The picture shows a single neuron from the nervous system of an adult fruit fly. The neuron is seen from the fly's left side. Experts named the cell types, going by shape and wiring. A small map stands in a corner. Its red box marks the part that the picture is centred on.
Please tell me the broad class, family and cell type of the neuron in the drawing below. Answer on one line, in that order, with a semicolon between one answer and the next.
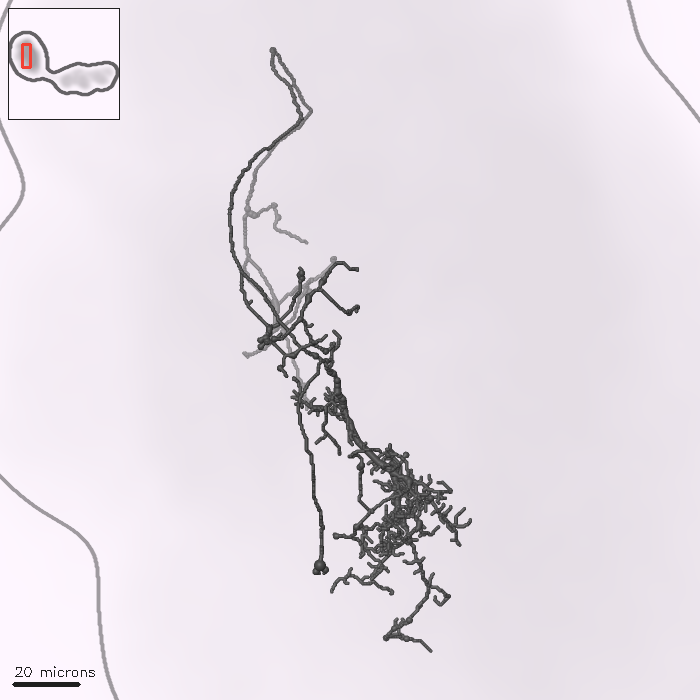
central-brain intrinsic neuron; hemilineage VLPl&p1_lateral; AVLP140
